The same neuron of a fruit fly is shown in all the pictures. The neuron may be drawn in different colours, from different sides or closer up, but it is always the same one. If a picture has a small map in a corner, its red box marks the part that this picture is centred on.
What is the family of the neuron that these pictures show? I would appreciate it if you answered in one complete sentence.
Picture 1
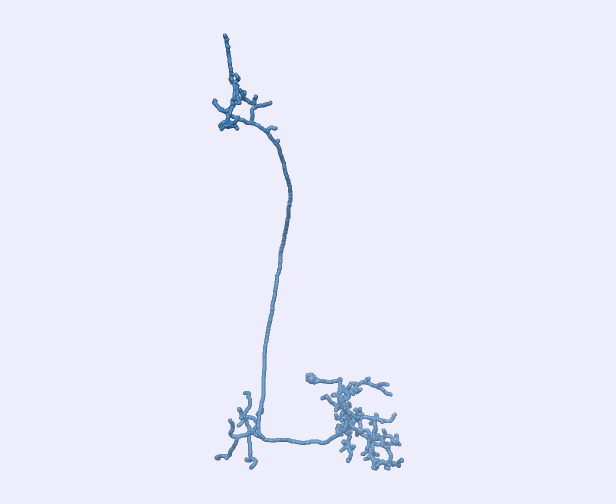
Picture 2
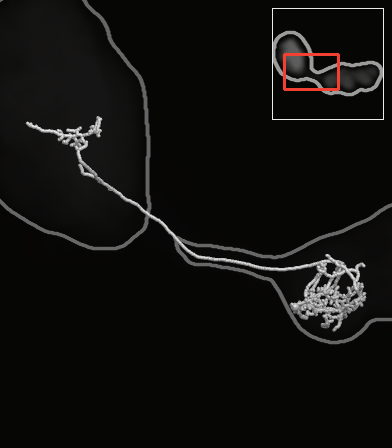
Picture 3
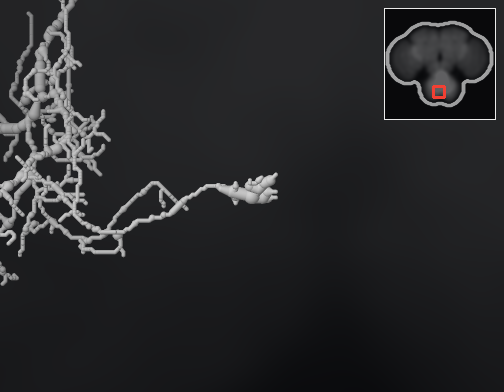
The family grouping of the neuron is hemilineage 07B.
